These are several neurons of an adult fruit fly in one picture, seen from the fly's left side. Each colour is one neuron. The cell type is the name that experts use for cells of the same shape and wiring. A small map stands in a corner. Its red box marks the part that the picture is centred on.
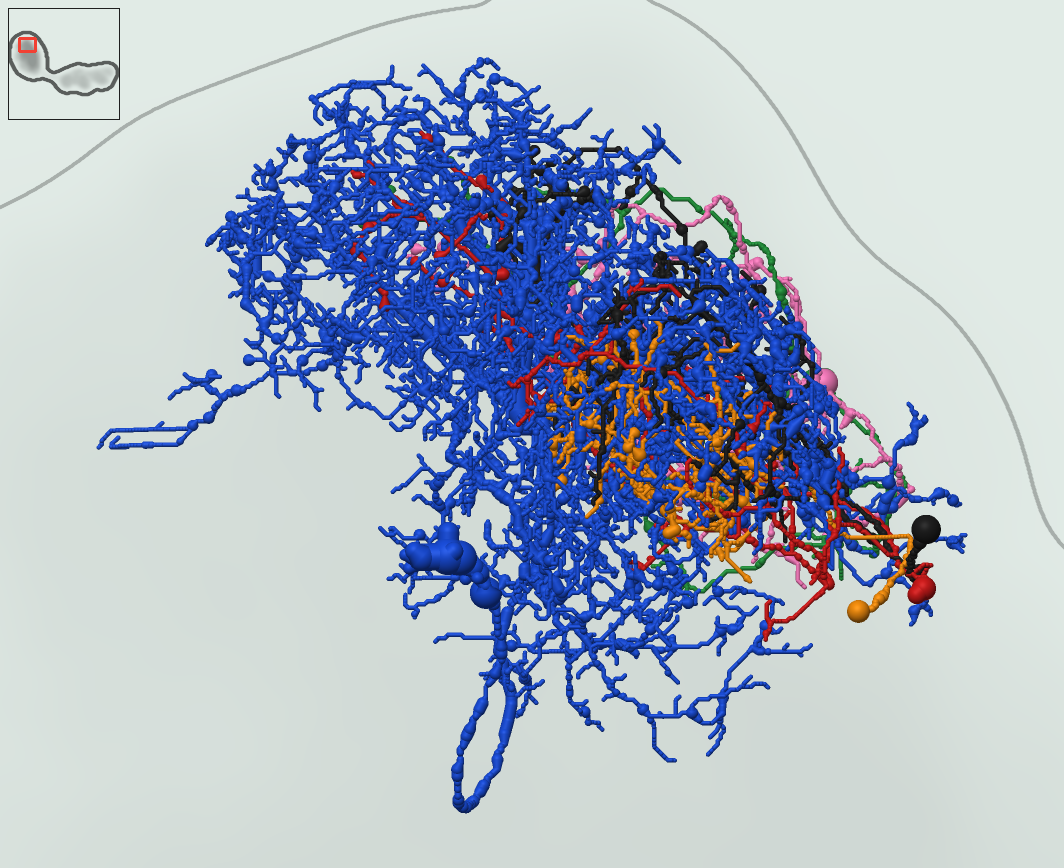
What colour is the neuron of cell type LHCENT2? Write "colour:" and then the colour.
colour: blue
